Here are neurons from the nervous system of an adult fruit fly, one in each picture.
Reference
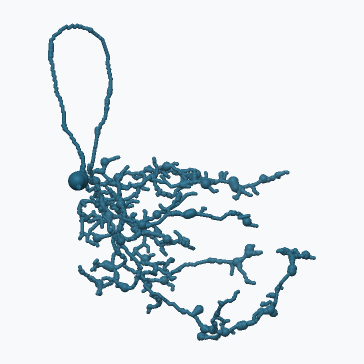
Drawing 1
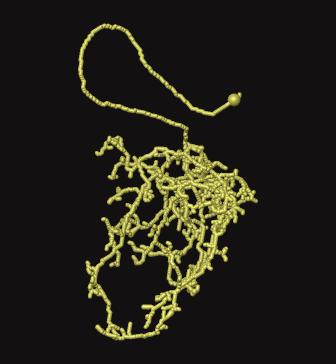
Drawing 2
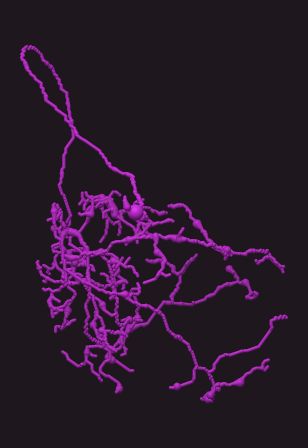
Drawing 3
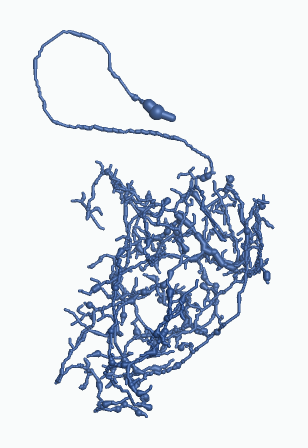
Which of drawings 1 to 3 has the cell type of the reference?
2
